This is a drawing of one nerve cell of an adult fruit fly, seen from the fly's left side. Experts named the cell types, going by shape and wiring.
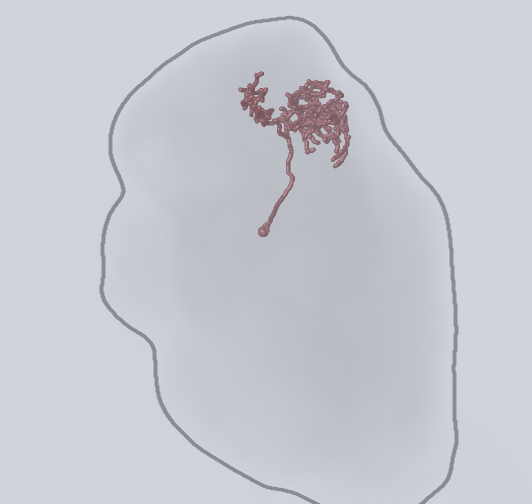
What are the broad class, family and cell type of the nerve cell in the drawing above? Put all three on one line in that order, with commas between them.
central-brain intrinsic neuron, hemilineage LHa2, CB1241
